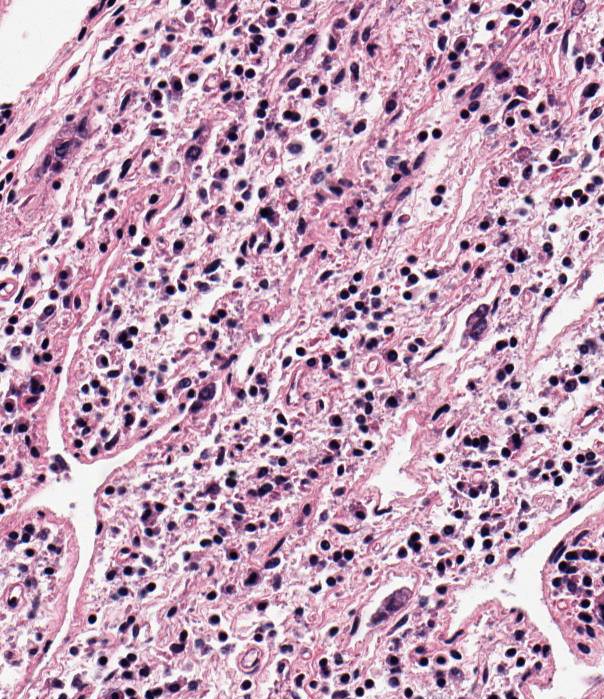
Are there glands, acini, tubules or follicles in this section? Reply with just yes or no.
No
